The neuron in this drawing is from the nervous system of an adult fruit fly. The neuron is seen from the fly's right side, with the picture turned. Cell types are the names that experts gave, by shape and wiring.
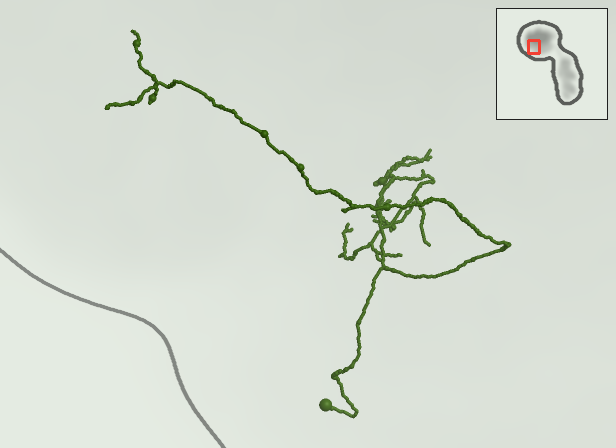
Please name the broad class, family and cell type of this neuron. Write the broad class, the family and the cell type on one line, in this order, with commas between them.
visual projection neuron, LoVP, LoVP9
